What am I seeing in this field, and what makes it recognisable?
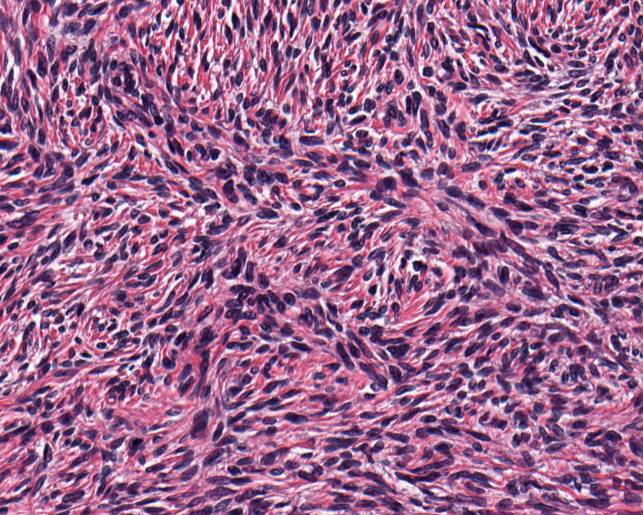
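Ovarian cortex is the answer. Densely packed spindle cells fill the whole field, arranged in short fascicles that cross one another at varying angles.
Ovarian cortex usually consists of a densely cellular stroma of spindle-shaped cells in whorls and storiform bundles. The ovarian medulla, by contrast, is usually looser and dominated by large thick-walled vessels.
Most nuclei are elongated and dark, the cytoplasm is scant and pale pink with indistinct borders, and no epithelium or glands appear.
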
